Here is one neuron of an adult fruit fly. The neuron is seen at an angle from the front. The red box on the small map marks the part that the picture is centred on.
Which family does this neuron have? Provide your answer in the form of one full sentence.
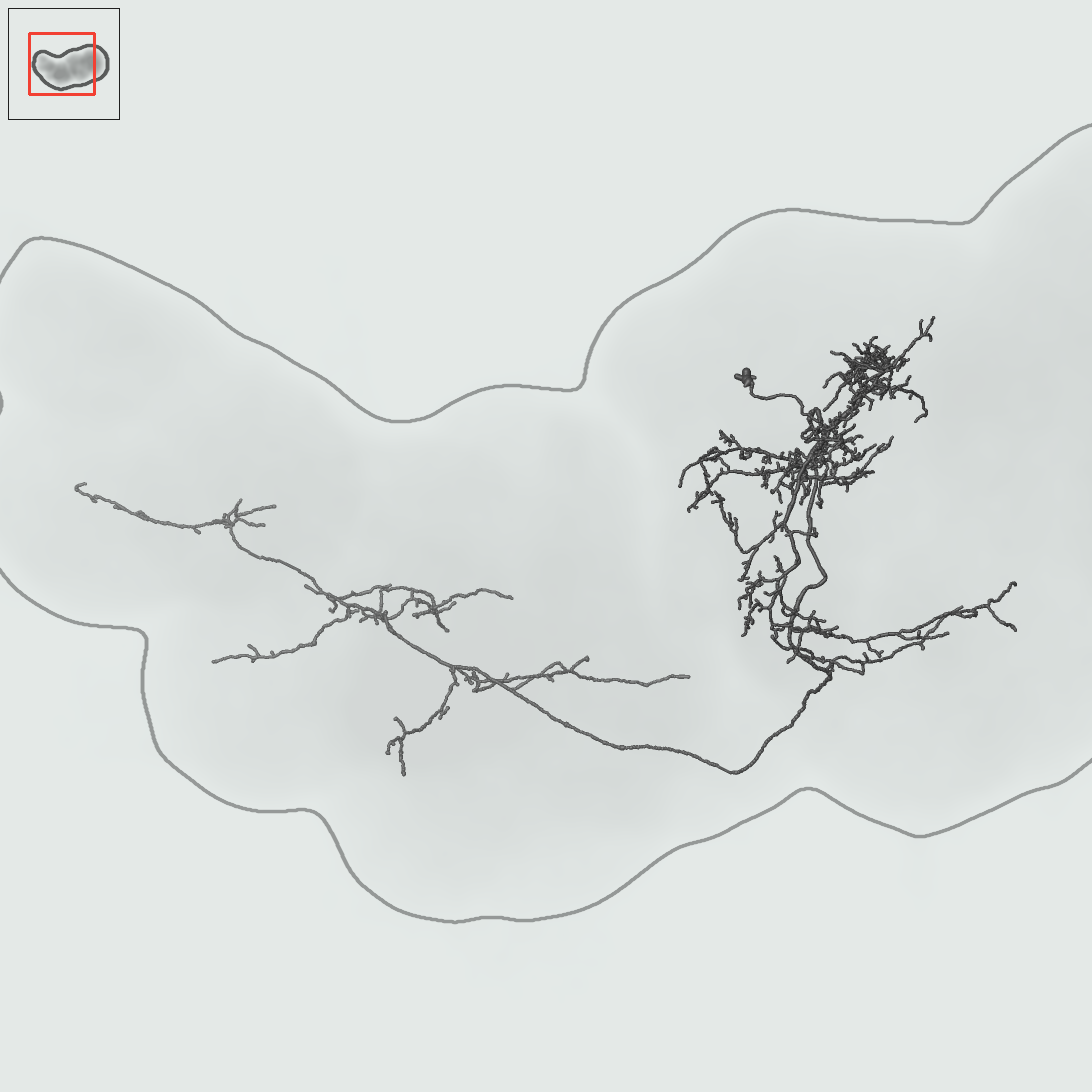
In family DNp, this neuron is included.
